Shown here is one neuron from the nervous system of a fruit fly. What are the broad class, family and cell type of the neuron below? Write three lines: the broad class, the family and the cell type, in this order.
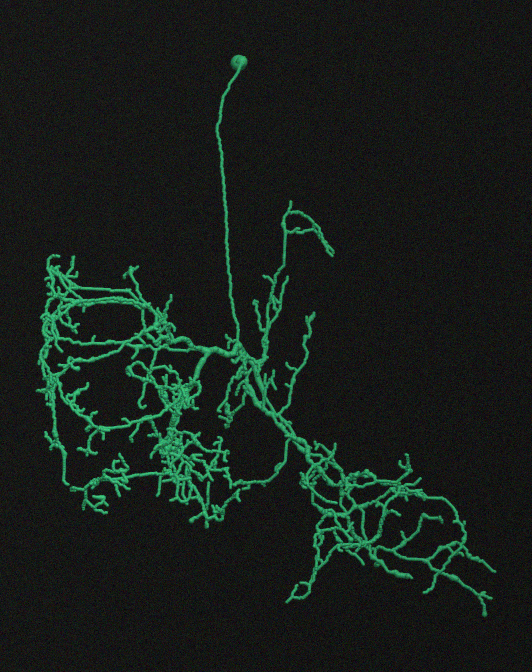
visual projection neuron
hemilineage LHl4_posterior
LoVP50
